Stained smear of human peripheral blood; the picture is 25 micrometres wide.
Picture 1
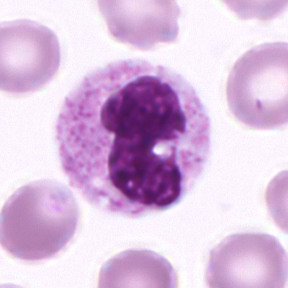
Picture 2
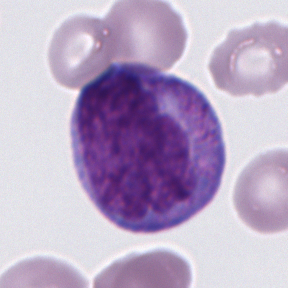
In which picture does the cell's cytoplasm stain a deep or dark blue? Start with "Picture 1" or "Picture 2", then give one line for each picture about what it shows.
Picture 2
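What picture 1 shows: The cytoplasm is pale pink and surrounds the nucleus on all sides.
What picture 2 shows: The cytoplasm is blue.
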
